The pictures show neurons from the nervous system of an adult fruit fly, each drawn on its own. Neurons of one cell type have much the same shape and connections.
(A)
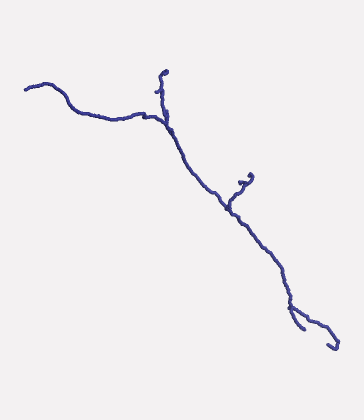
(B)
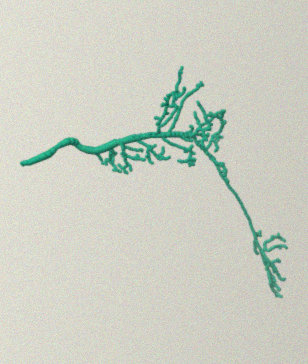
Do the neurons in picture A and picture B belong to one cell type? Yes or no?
no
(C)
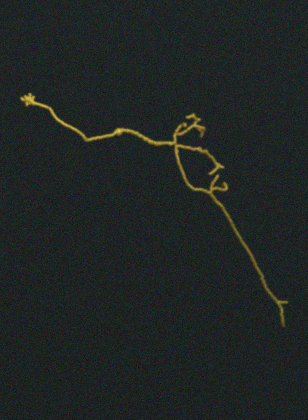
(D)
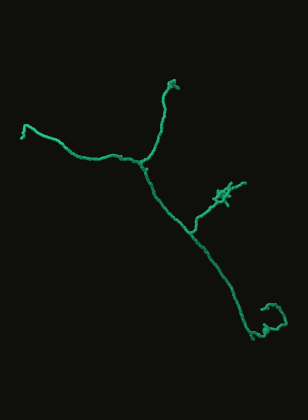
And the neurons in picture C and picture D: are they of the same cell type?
no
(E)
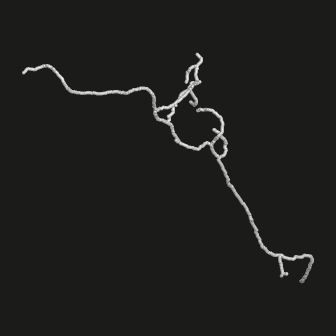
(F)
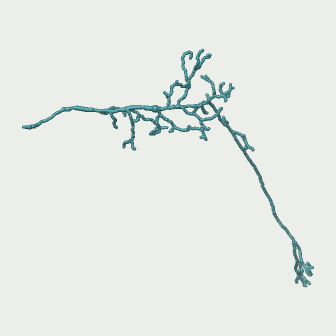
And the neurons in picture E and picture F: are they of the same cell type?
no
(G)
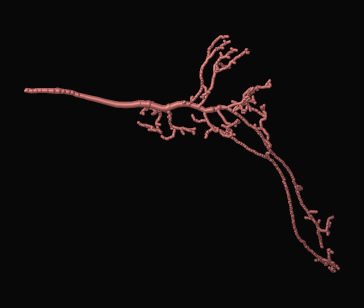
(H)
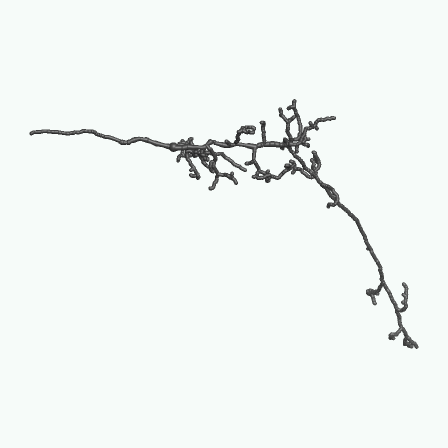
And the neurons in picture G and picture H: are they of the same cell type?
yes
